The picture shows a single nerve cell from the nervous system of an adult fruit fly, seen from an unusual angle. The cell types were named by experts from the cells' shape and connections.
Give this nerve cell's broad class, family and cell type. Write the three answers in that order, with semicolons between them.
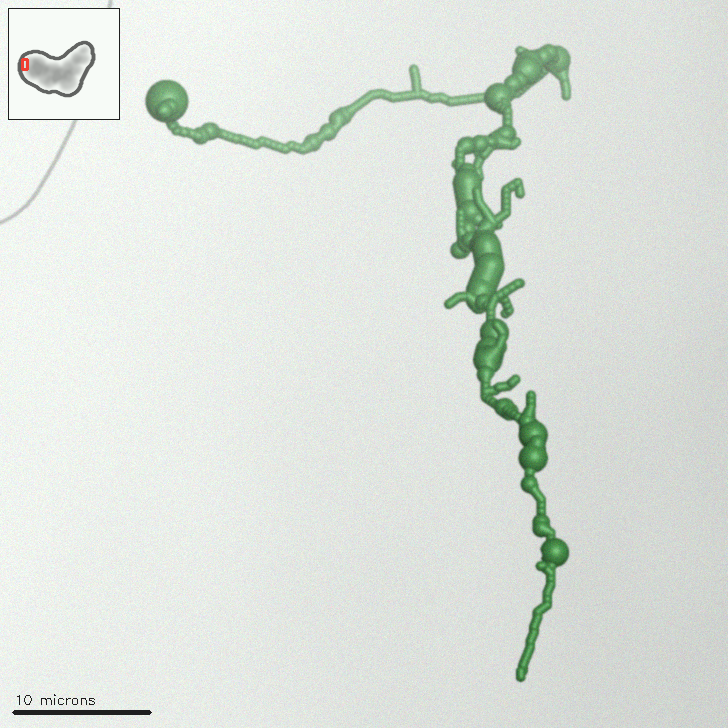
optic-lobe intrinsic neuron; Dm; Dm3a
